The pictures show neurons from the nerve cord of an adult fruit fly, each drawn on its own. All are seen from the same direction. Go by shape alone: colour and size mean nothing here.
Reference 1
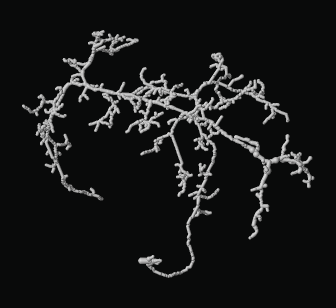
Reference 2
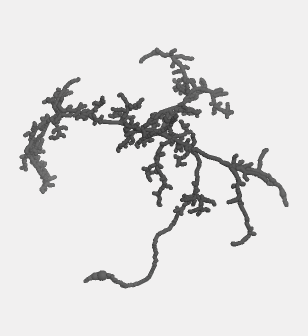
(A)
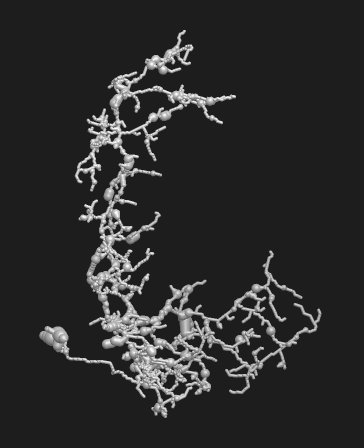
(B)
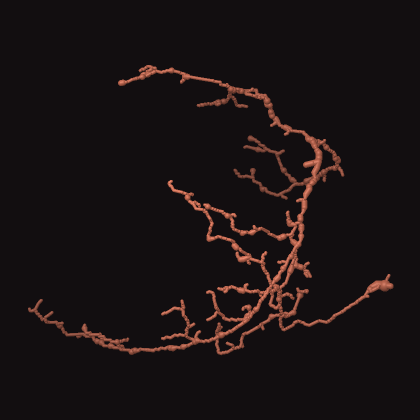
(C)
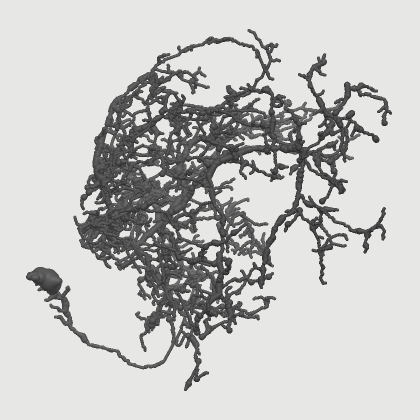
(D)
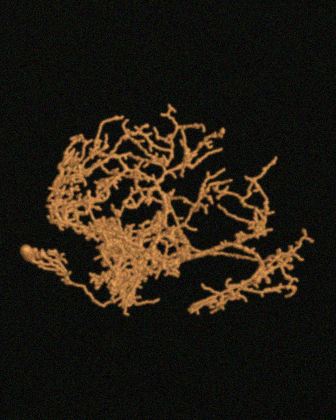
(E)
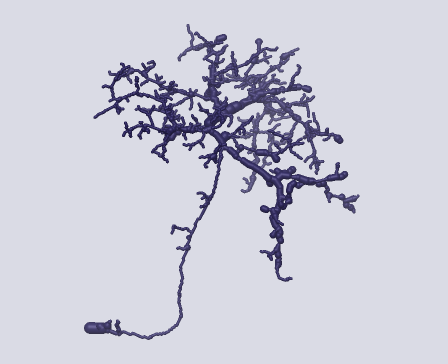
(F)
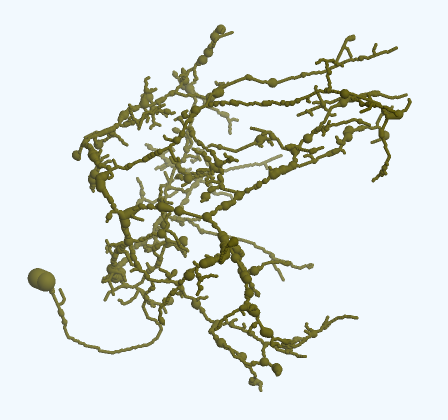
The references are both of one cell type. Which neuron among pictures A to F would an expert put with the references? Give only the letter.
E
